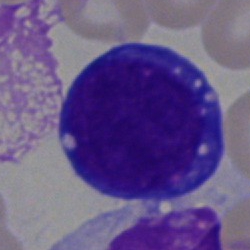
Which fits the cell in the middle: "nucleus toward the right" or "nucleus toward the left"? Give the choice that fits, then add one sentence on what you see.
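Nucleus toward the left. The cytoplasm forms a narrow rim that is widest on the right side.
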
